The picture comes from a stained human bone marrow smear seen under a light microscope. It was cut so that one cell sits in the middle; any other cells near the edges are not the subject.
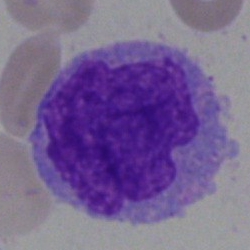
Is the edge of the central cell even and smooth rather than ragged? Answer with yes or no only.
No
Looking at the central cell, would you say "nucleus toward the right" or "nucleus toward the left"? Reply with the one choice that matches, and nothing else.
Nucleus toward the left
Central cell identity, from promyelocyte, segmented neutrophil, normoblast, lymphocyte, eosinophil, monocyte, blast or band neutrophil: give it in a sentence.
The target cell in the middle of the crop is a monocyte.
